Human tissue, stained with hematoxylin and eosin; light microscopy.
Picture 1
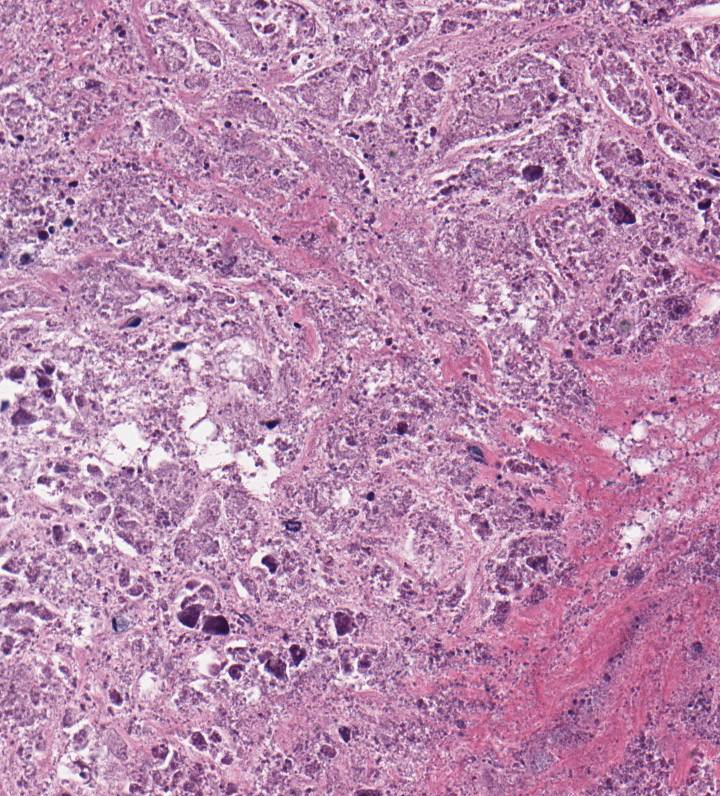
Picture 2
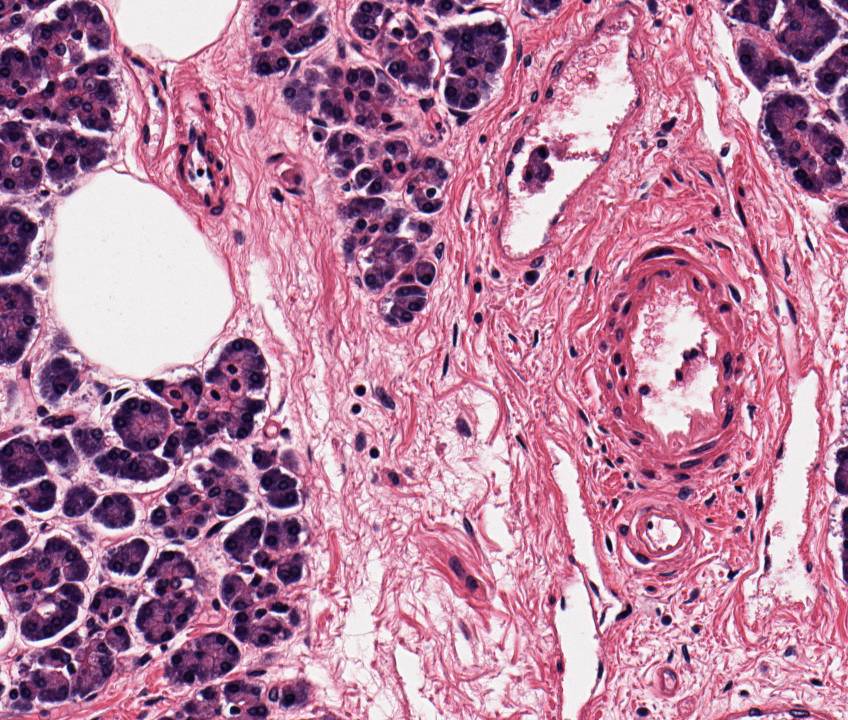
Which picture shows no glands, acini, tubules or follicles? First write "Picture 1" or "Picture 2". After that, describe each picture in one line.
Picture 1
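What picture 1 shows: No glands or lumens lined by epithelium are seen anywhere in the field.
What picture 2 shows: The acini are small rounded clusters of cells with deeply purple-staining cytoplasm.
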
